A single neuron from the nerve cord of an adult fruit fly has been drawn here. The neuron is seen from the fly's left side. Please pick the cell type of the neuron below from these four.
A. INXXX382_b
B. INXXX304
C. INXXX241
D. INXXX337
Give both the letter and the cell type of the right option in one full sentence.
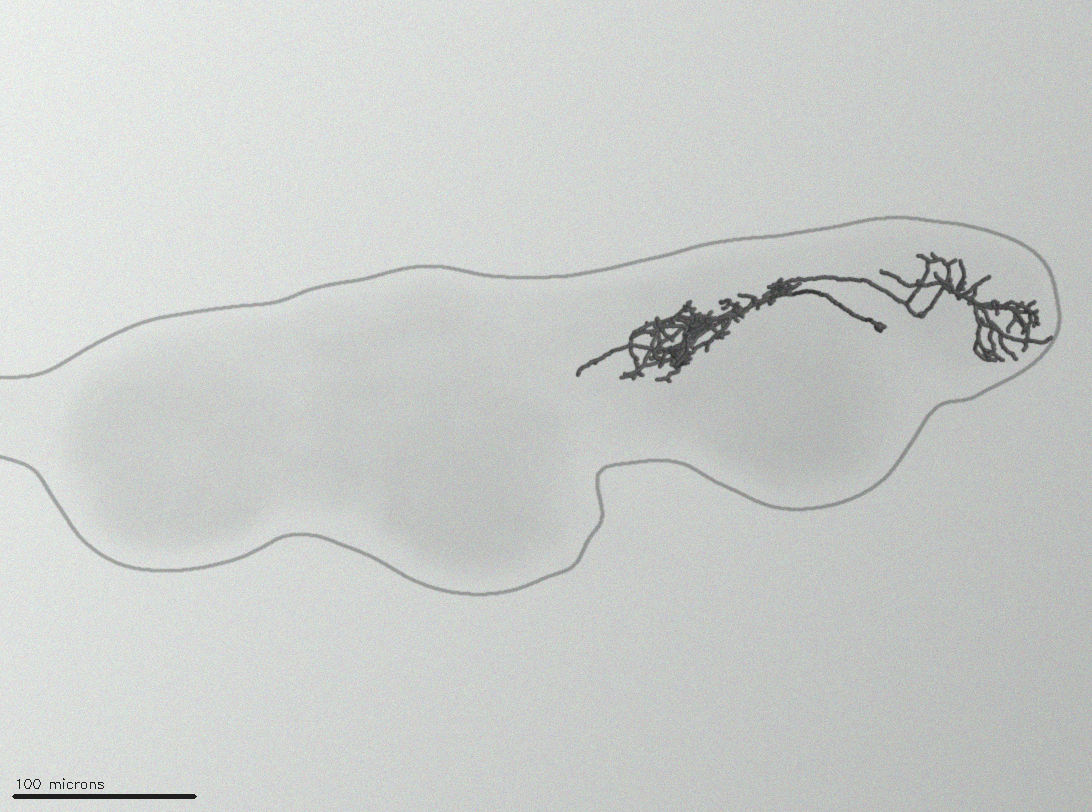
Identified by cell type, the neuron is INXXX337 from option D.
